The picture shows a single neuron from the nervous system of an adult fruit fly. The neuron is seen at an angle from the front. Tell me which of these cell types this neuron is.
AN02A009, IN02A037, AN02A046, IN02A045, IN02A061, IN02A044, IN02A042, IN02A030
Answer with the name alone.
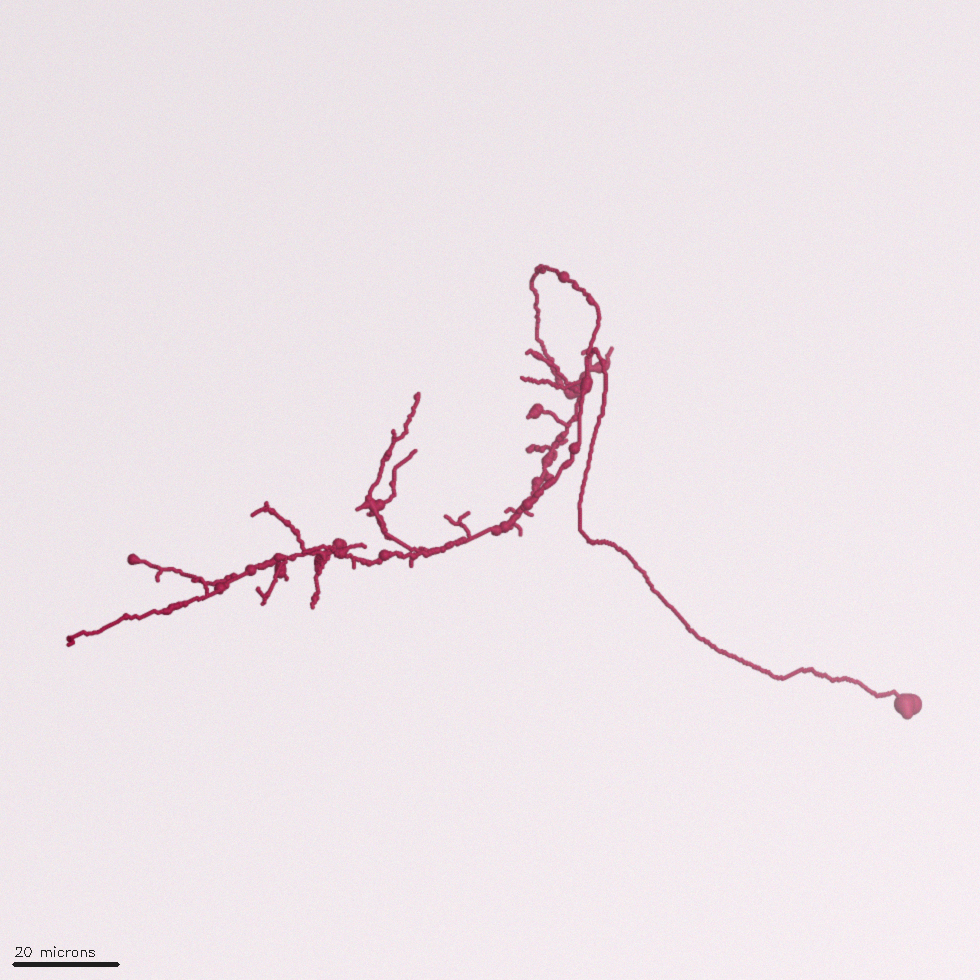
IN02A045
